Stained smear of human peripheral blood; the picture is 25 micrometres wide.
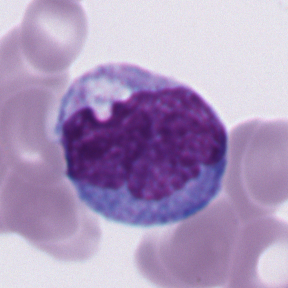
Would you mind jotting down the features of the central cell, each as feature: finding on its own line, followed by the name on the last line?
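Nuclear form: a single unsegmented mass, not divided into separate lobes
Indentation: notch-like, along the upper edge of the nucleus
Nuclear size: about 15 by 11 micrometres
Nuclear share: about 60% of the cell's area
Cytoplasm colour: pale greyish-blue
Granules: only a faint fine dusting, no large coloured granules
Identity: monocyte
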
